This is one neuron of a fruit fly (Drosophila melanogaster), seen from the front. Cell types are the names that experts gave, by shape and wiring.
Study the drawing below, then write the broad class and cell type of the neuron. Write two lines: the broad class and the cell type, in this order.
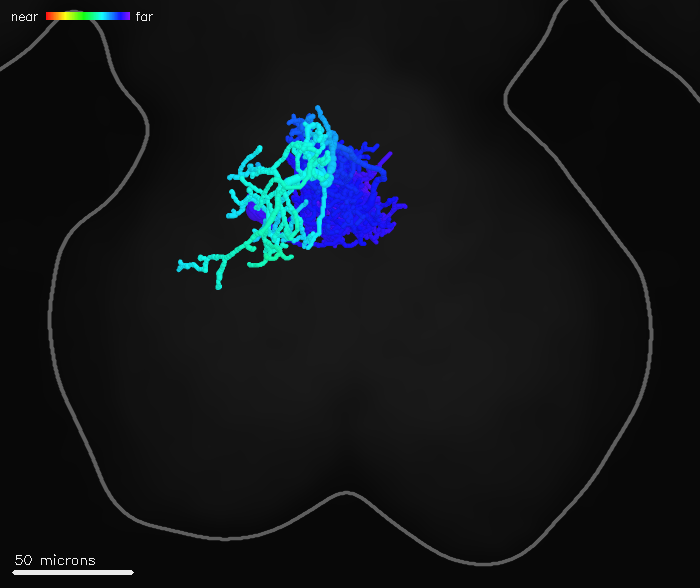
nerve-cord intrinsic neuron
INXXX087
